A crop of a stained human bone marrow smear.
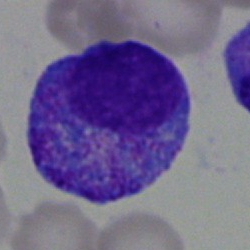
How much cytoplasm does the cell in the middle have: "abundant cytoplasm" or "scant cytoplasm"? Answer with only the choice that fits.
Abundant cytoplasm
